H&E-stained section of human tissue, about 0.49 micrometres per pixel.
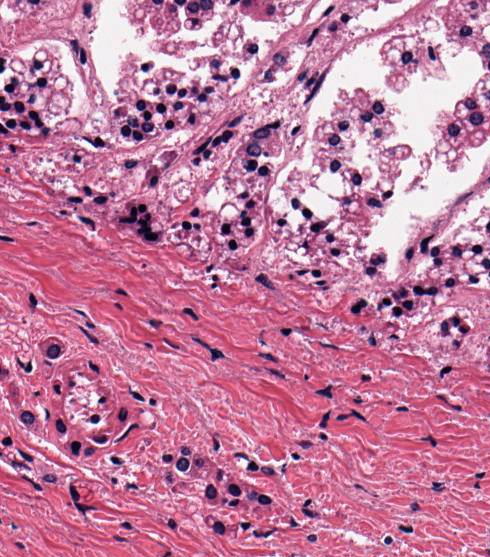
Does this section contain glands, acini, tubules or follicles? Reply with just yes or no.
Yes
